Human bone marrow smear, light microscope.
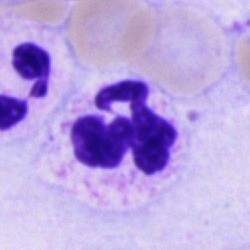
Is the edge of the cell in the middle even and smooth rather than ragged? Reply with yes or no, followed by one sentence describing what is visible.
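Yes. The cell has a smooth, roughly round outline.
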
